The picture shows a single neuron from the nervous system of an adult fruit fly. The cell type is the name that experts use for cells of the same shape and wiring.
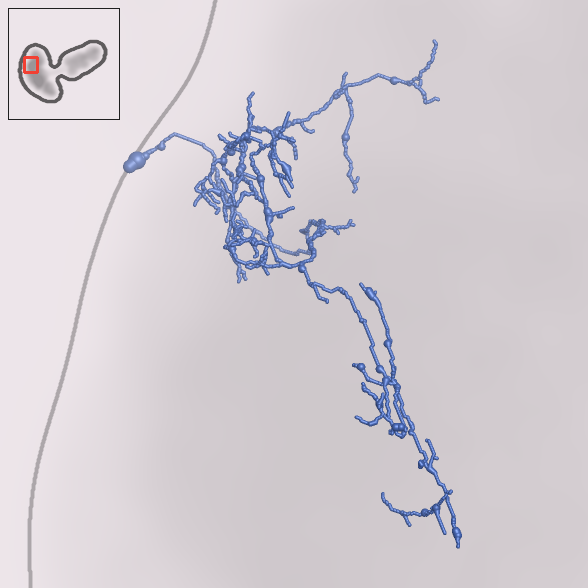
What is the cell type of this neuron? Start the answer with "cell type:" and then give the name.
cell type: CB1590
